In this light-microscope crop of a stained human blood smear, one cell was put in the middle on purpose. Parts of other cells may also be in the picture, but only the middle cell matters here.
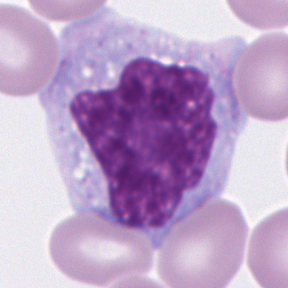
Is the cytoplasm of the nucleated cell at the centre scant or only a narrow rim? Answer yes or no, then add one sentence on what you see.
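No. The cytoplasm is abundant and pale greyish-blue.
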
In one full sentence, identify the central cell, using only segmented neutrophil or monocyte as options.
This particular crop is centered on a monocyte.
